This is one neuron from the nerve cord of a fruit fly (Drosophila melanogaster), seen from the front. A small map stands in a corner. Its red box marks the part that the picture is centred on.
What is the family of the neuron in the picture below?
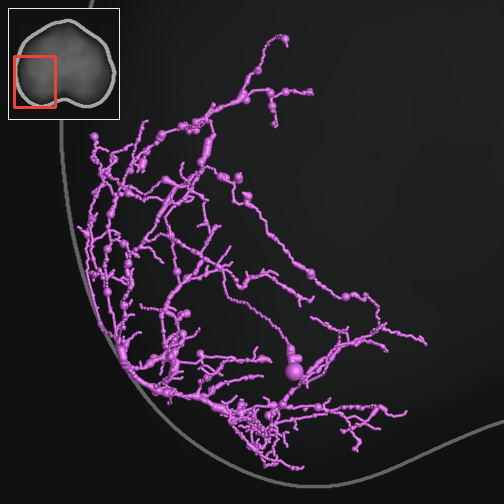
hemilineage 16B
